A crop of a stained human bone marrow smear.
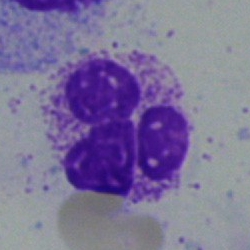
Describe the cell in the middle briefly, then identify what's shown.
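Chromatin stains a dense, fairly even dark purple, and small pale spots are visible inside the nuclear masses. Fine purple granules crowd the cytoplasm. The cell border is ragged and ill-defined, with granules scattered beyond it. It is a segmented neutrophil.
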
